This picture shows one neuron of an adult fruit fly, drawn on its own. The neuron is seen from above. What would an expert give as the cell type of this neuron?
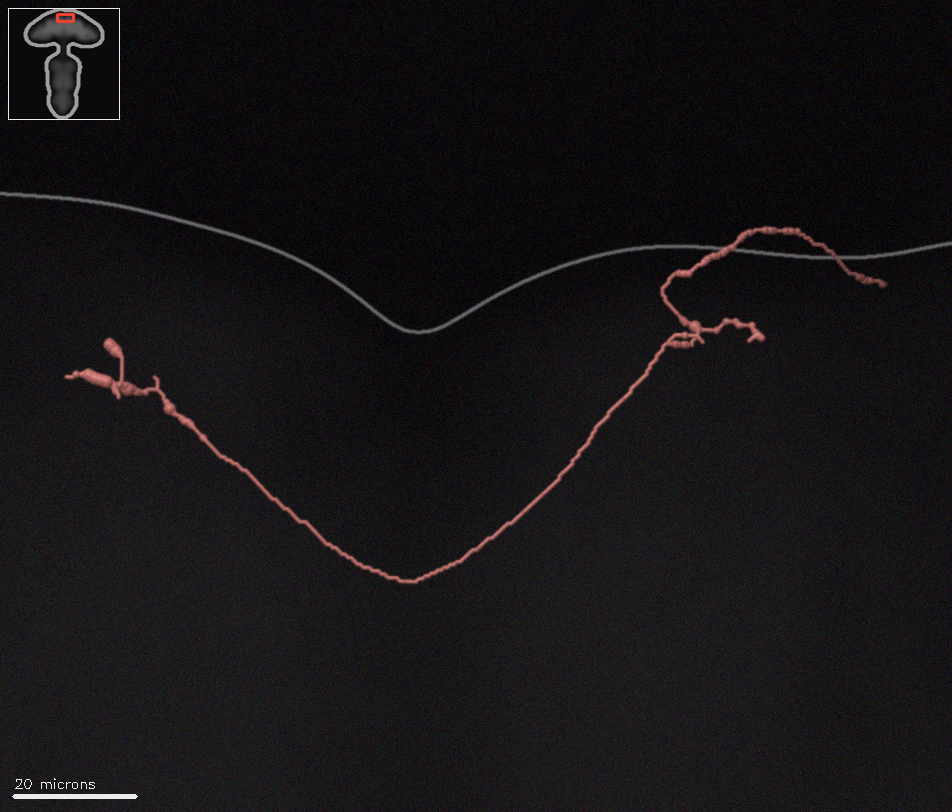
ORN_D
